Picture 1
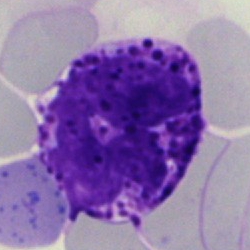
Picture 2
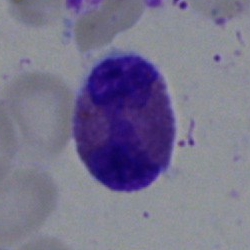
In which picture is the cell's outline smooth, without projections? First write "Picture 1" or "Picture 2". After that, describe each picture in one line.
Picture 2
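Picture 1: A small pointed projection juts from the lower left edge of the cell.
Picture 2: The cell edge is smooth, without projections.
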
